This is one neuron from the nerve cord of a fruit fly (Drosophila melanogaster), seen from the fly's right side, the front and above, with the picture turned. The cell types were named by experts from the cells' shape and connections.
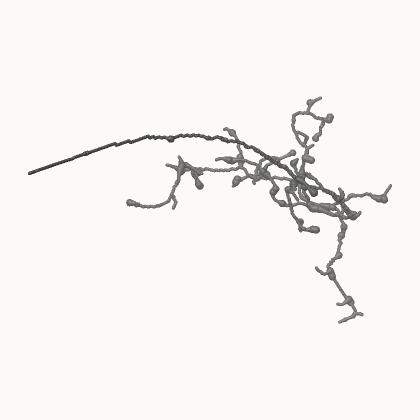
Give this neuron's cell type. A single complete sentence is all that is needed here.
This neuron falls under the cell type DNge077.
